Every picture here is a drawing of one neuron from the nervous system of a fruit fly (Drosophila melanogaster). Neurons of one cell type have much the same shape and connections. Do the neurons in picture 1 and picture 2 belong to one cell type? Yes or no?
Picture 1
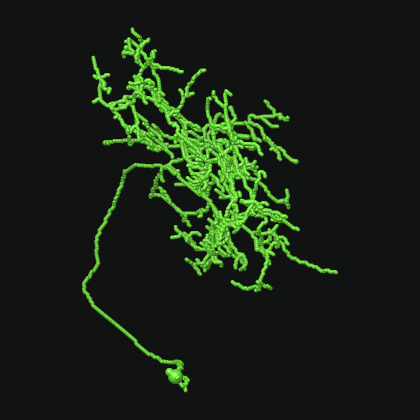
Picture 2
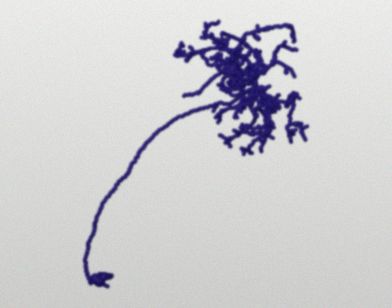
no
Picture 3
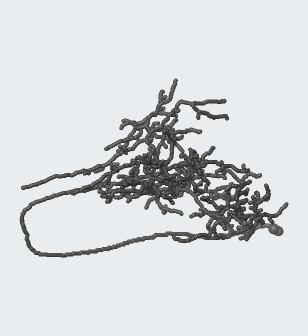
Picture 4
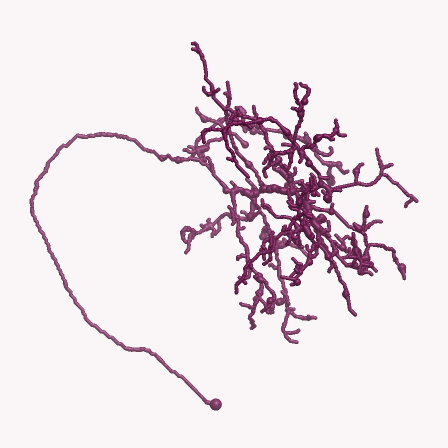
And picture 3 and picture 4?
no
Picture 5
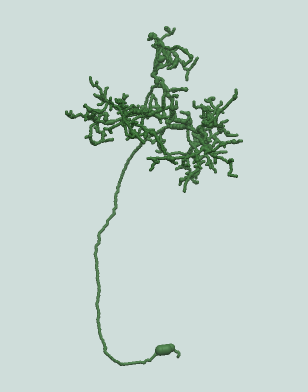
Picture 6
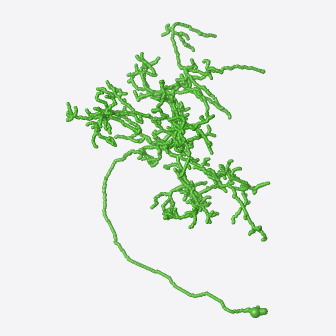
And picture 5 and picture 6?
yes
